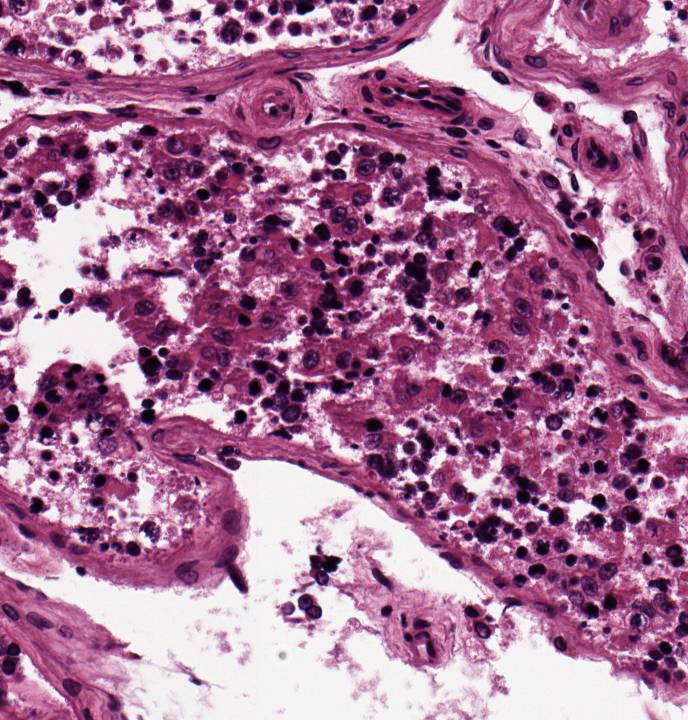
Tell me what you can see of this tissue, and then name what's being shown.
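I see rounded units packed with cells, parted by narrow bands of fibrous tissue, the largest filling the centre. Each has a layered wall of pink fibres, with elongated spindle nuclei parallel to its edge. Spread through the central unit are large cells with abundant pink granular cytoplasm and large round nuclei. Among them, throughout the units, sit numerous small, round, densely dark nuclei. So this is testis.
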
